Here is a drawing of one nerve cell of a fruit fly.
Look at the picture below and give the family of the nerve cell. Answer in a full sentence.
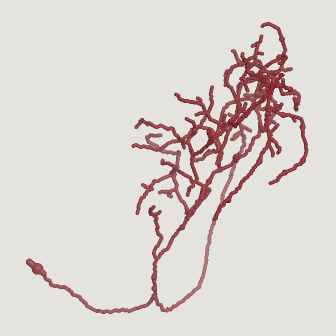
The family is hemilineage SLPal2.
